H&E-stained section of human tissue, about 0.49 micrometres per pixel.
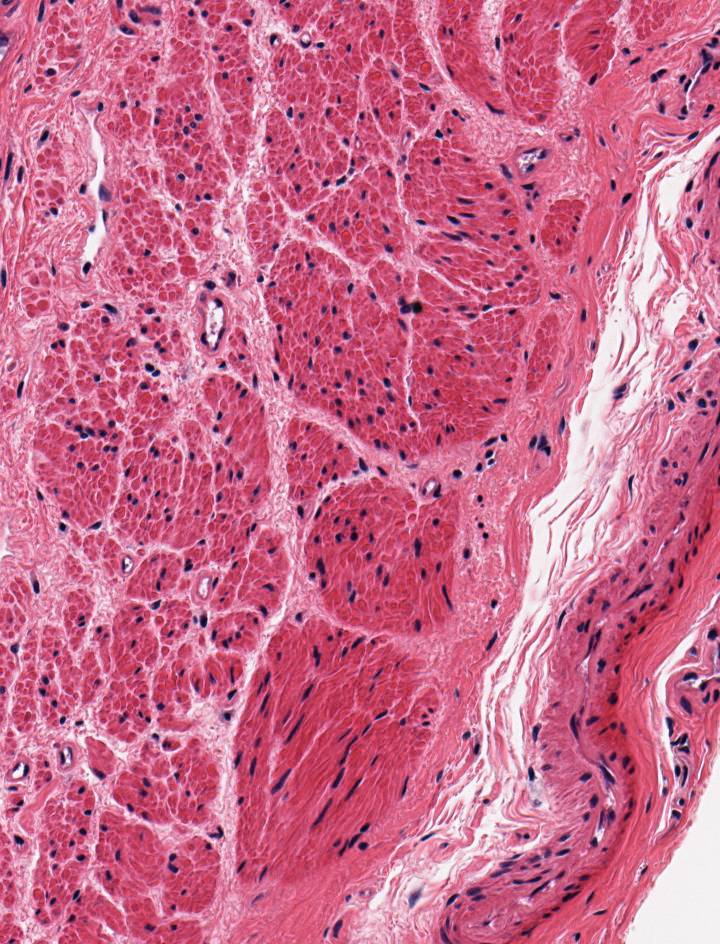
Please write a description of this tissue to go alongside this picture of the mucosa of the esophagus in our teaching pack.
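The field is mostly smooth muscle, arranged in bundles separated by paler connective tissue septa. In the lower centre one bundle is cut lengthwise, its elongated fibres running in parallel. Each muscle cell has a single dark, elongated, centrally placed nucleus. Small thin-walled vessels lie in the septa between bundles, particularly in the left half.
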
